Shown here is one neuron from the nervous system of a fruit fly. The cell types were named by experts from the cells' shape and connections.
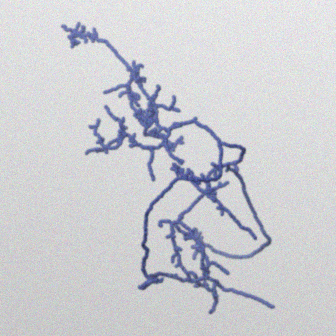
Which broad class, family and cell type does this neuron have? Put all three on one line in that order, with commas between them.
nerve-cord intrinsic neuron, hemilineage 02A, IN02A023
